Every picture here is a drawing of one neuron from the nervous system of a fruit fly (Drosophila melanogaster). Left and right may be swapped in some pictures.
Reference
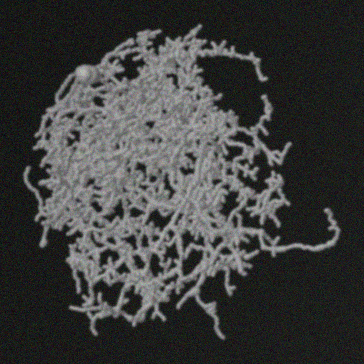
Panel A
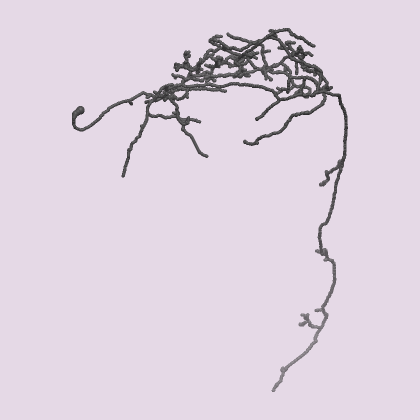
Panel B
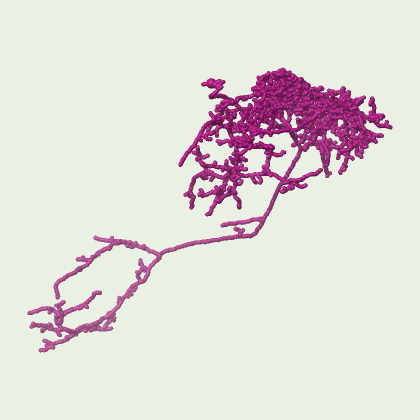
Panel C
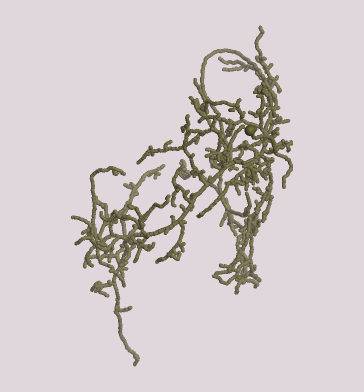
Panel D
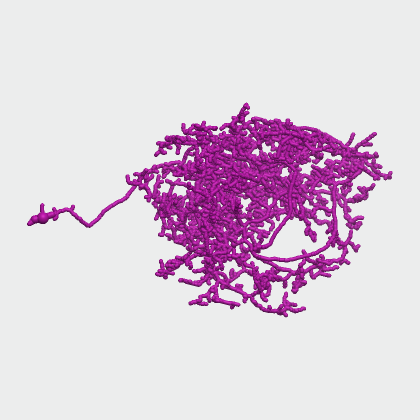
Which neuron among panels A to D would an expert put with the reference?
Panel D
